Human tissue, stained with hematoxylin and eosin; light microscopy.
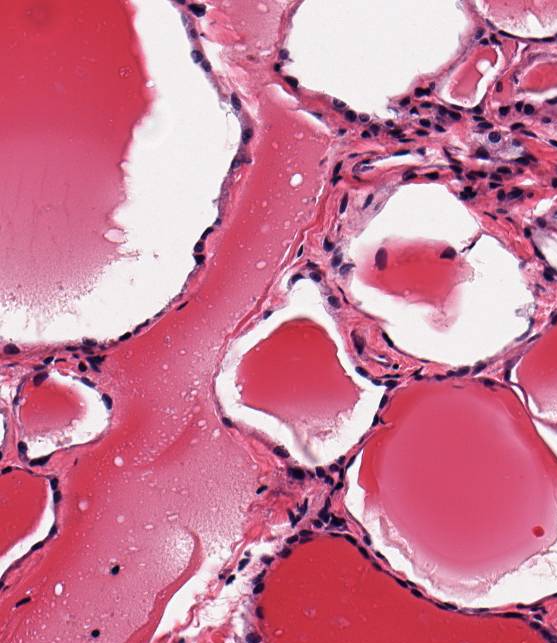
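Thyroid, haematoxylin and eosin stain: rounded follicles of varying size fill the field, largest at upper left and smaller ones clustered at upper right; each is lined by a single layer of flattened epithelial cells with dark, elongated nuclei; lumens hold homogeneous, deeply pink colloid; and scant, thin stroma between follicles is most cellular at upper right.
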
